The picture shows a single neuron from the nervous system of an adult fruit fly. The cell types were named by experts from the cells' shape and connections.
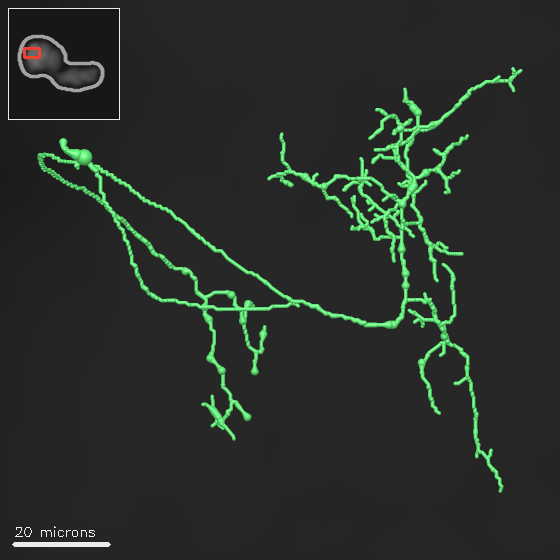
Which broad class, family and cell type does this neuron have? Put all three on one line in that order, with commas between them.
central-brain intrinsic neuron, hemilineage SLPa&l1_lateral, PLP043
